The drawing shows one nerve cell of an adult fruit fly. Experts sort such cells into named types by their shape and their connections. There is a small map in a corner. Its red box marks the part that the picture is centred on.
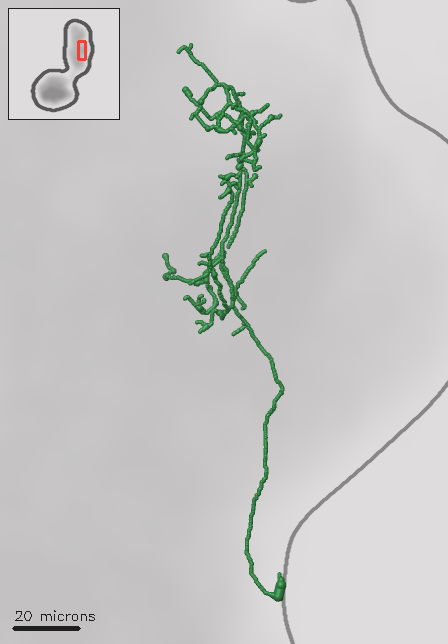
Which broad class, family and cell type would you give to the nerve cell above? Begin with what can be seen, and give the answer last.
From top to bottom in the picture it spans about 170 microns. The picture shows dozens of branch ends. Its broad class is nerve-cord intrinsic neuron. The family is hemilineage 14A. The cell type is IN14A106.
